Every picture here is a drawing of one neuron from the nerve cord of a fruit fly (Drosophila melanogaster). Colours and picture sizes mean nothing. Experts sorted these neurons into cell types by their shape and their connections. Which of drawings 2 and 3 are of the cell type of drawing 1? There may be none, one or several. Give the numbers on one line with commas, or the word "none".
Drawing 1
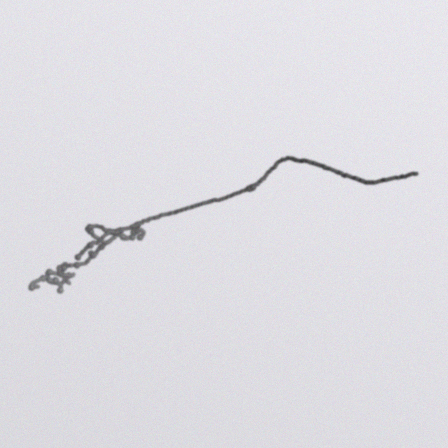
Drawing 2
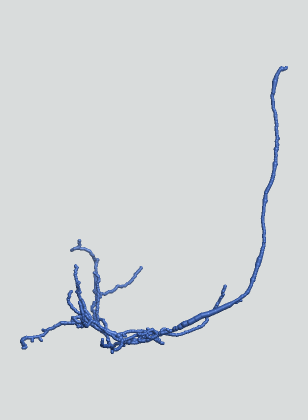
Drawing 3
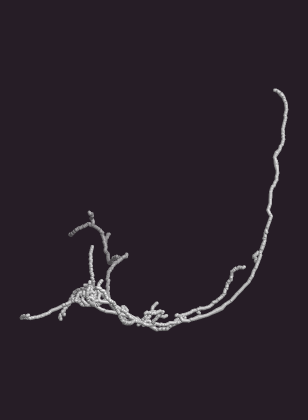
none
